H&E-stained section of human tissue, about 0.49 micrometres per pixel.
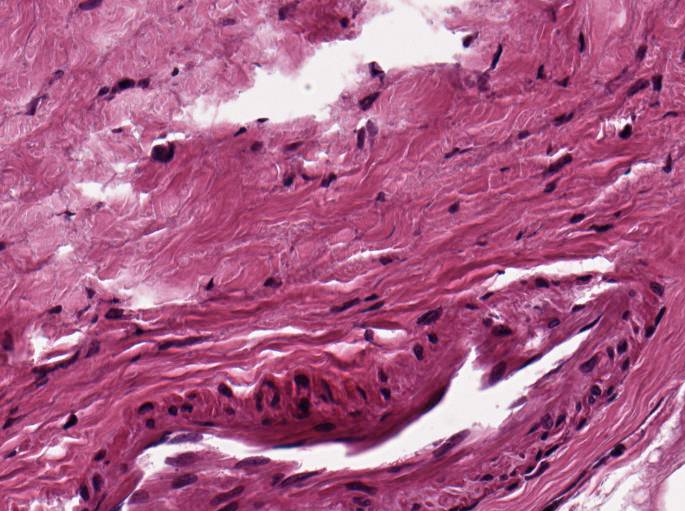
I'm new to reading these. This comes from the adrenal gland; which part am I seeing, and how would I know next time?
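Dense connective tissue makes up nearly the whole field: pink collagenous fibrous tissue with only sparse, scattered nuclei.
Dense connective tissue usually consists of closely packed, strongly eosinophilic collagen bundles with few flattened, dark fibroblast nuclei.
The nuclei here are dark, thin and spindle-shaped, lying along fibres that are wavy rather than straight.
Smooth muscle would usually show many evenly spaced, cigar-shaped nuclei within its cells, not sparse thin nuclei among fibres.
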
